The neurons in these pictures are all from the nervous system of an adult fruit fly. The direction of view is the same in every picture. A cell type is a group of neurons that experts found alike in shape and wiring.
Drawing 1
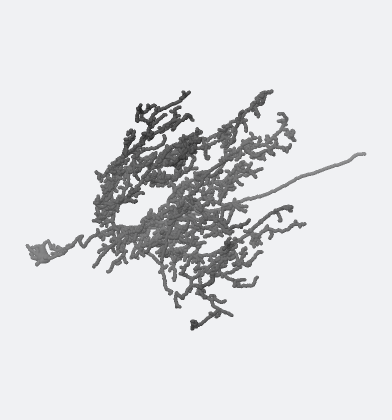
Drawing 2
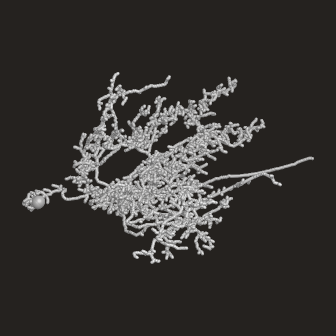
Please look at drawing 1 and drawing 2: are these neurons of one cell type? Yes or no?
yes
